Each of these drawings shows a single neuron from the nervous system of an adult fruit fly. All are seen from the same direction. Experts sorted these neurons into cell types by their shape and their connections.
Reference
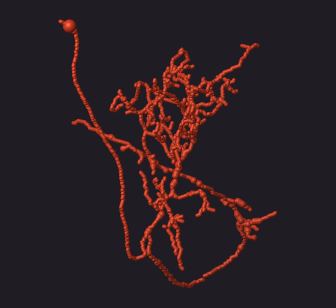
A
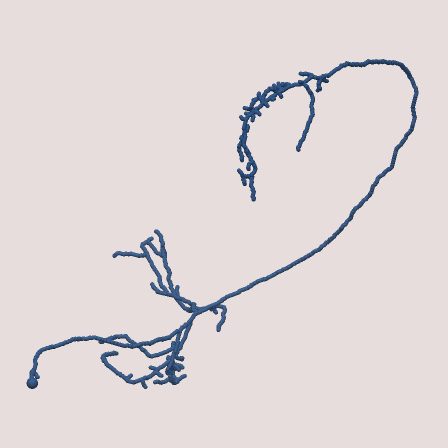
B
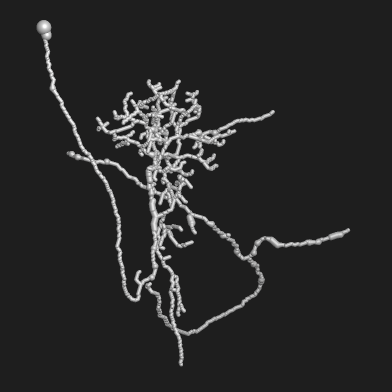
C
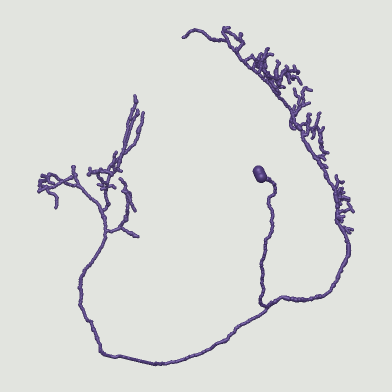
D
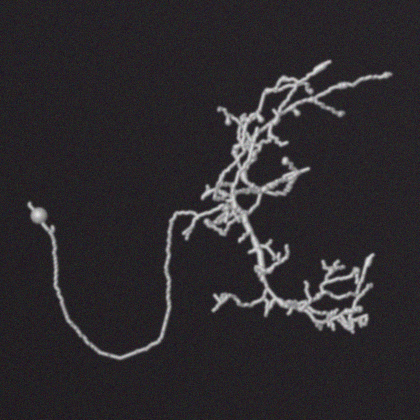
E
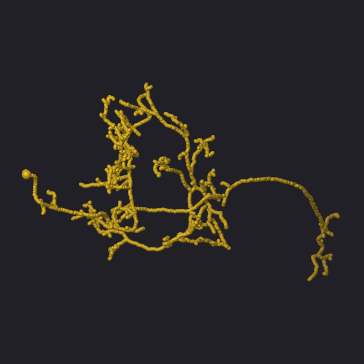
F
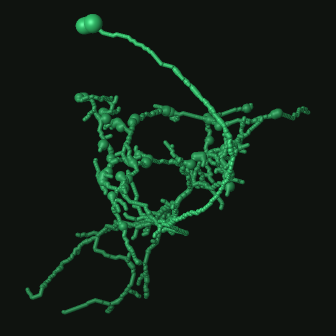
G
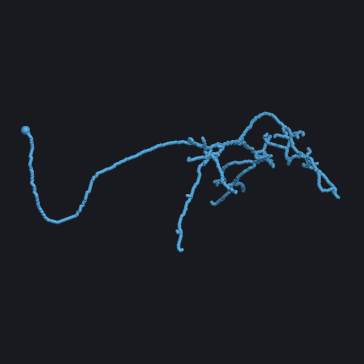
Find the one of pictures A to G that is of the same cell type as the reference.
B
